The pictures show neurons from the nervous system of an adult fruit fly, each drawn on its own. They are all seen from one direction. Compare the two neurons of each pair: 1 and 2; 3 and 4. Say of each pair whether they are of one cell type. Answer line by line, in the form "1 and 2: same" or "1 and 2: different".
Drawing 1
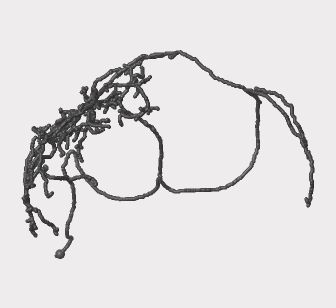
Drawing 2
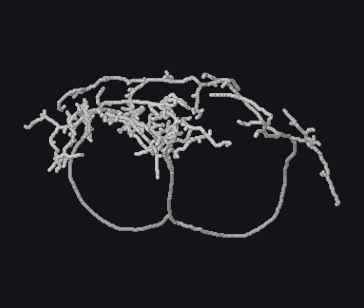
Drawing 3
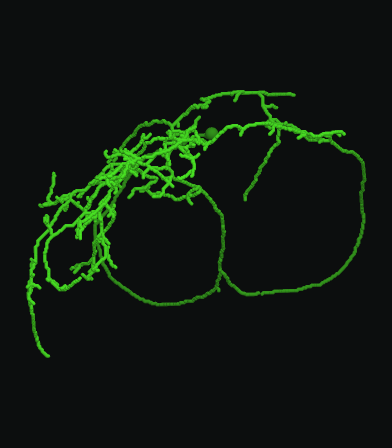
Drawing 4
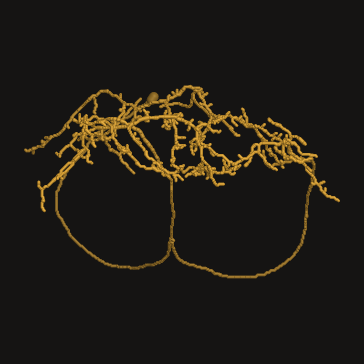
1 and 2: different
3 and 4: different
